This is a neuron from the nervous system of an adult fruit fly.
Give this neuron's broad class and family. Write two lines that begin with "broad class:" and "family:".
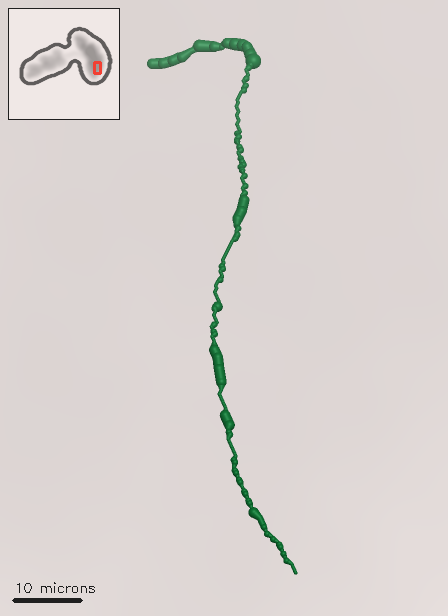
broad class: photoreceptor or other optic-lobe sensory neuron
family: class visual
